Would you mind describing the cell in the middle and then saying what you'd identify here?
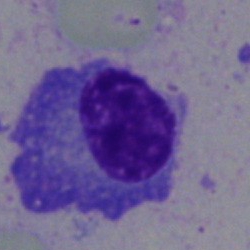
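Outline irregular, edges ragged and uneven. Chromatin dense, dark purple. Cytoplasm deep blue, no distinct granules. Plasma cell.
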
